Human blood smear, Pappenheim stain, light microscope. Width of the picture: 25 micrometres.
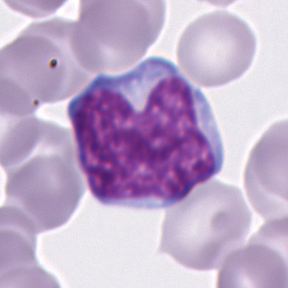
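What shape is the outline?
Irregular and angular, not smoothly round.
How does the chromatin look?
Dark purple and coarsely clumped, with paler spaces between the clumps.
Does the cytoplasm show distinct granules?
None are seen.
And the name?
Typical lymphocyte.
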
